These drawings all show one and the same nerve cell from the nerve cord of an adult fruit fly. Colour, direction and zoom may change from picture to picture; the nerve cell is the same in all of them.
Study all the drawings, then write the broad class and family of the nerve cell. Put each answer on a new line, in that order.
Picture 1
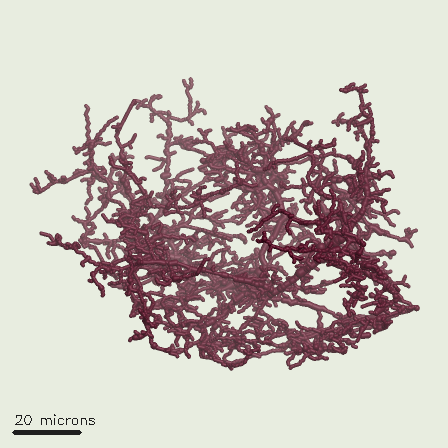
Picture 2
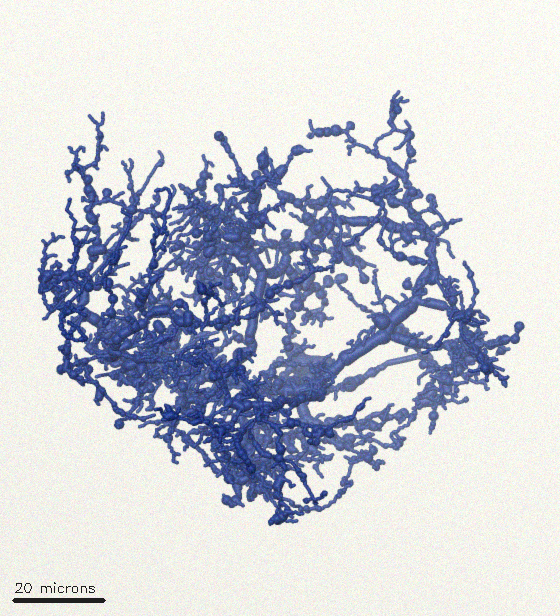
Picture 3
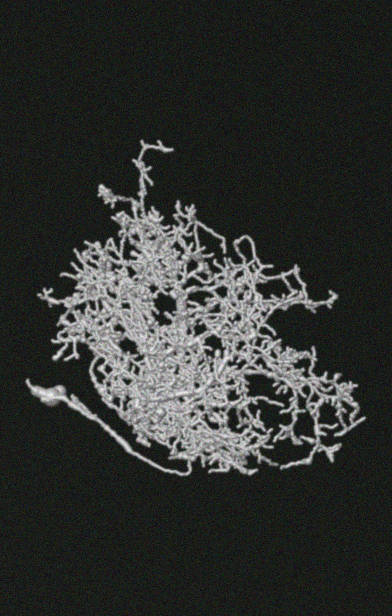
nerve-cord intrinsic neuron
hemilineage 13A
